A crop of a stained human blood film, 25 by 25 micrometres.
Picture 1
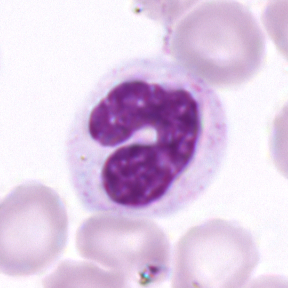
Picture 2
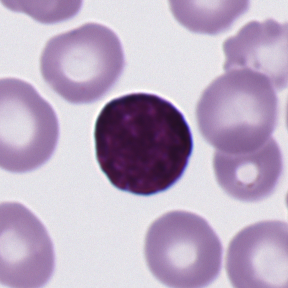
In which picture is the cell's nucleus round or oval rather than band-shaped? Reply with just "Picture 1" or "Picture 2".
Picture 2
